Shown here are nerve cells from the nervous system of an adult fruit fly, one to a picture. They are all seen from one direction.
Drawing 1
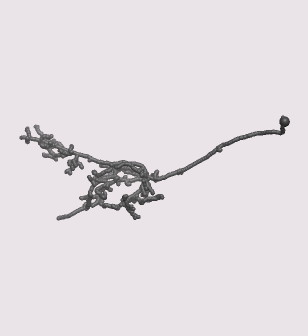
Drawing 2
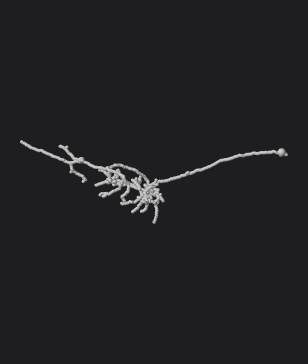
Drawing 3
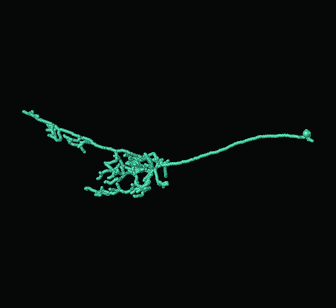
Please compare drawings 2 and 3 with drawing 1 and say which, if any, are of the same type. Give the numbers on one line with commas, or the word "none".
3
